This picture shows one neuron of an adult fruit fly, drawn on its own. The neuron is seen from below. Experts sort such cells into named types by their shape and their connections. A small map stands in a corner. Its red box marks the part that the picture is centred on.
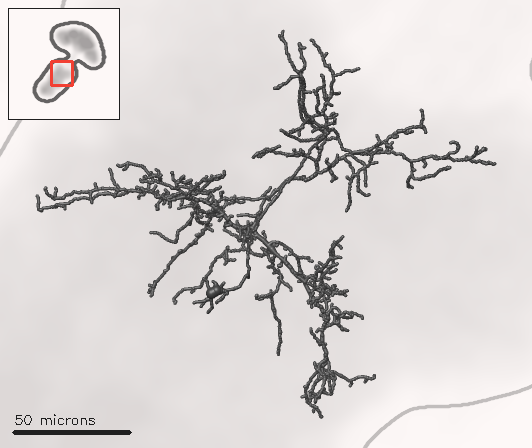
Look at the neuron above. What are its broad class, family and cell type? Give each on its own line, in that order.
nerve-cord intrinsic neuron
hemilineage 00A
vPR9_b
